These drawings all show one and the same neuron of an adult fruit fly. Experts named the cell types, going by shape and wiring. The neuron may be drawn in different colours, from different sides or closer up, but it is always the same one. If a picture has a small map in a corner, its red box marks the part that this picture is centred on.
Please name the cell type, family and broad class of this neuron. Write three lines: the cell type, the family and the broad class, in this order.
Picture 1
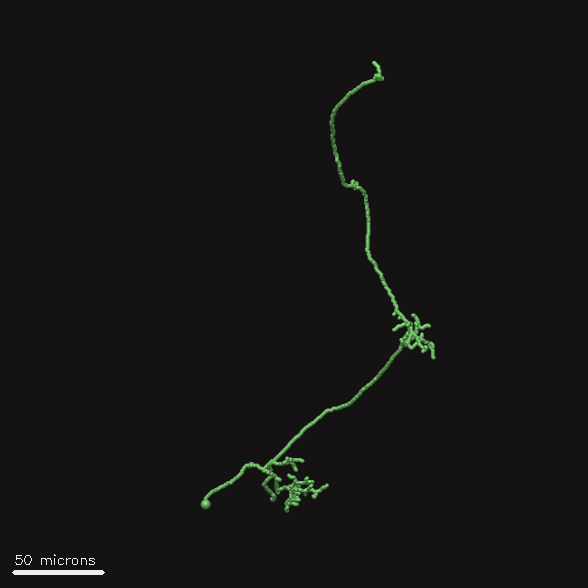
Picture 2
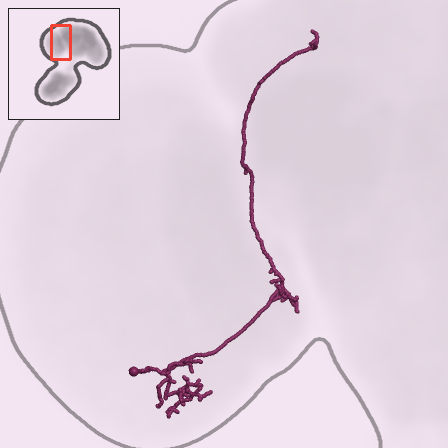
MeTu4f
MeTu
visual projection neuron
